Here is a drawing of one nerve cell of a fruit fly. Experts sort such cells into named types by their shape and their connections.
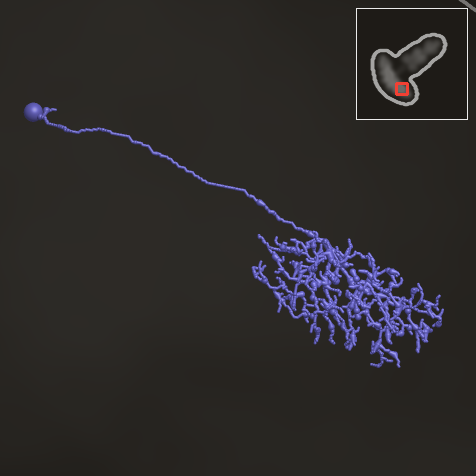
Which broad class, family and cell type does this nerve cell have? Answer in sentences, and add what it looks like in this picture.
It is an optic-lobe intrinsic neuron. The family is Pm. Its cell type is Pm1. Its cell body lies at the upper left of the picture. The picture shows dozens of branch ends.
